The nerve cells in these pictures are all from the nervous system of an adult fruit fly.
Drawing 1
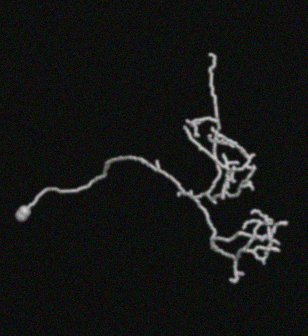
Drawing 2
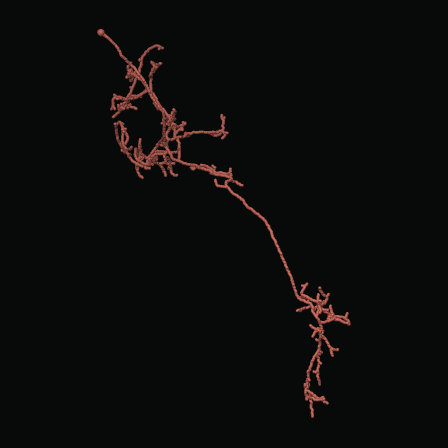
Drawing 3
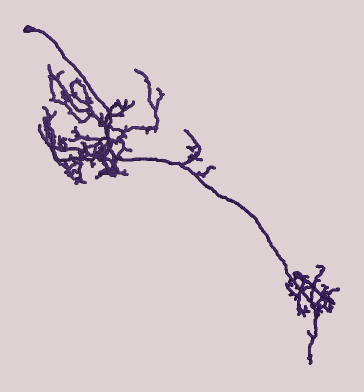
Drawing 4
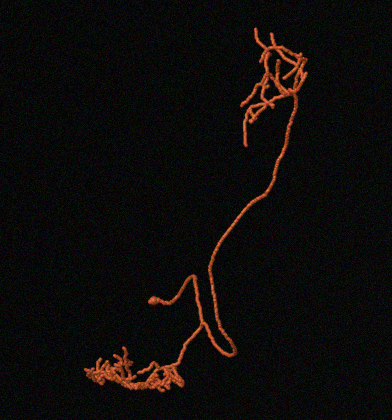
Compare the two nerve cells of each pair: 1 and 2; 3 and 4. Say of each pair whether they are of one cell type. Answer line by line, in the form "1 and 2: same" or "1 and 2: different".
1 and 2: different
3 and 4: different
